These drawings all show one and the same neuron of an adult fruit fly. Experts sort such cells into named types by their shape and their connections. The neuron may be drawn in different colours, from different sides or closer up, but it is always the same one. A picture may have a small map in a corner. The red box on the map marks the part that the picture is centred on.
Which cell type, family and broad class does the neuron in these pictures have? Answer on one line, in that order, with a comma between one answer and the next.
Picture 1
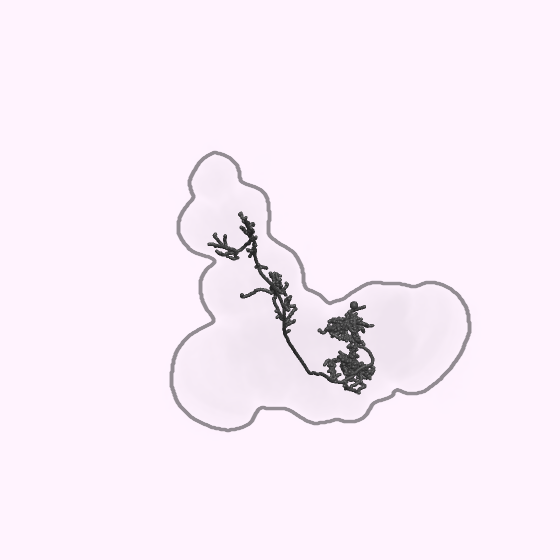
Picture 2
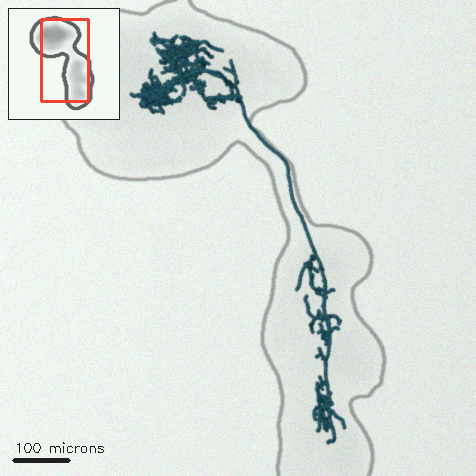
DNpe022, hemilineage PSp3, descending neuron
